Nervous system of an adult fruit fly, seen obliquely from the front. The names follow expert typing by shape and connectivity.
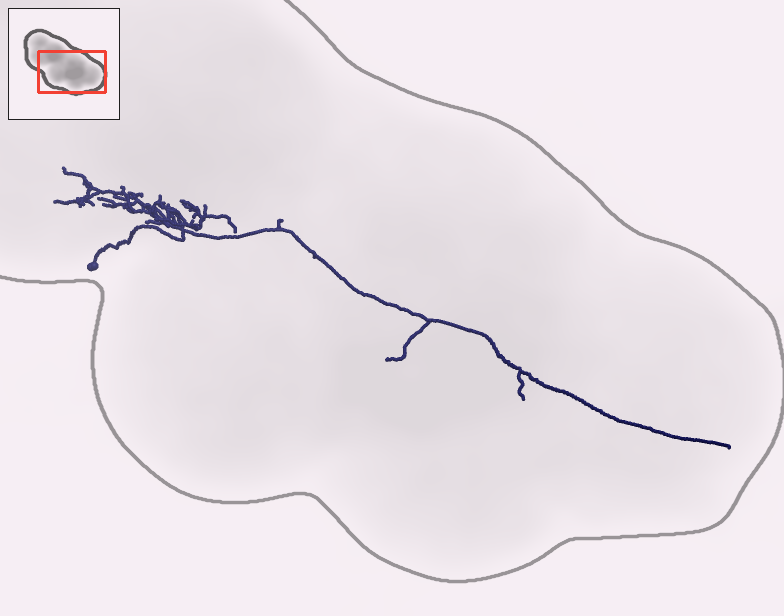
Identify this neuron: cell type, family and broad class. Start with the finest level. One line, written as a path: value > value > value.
AN10B053 > hemilineage 10B > ascending neuron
